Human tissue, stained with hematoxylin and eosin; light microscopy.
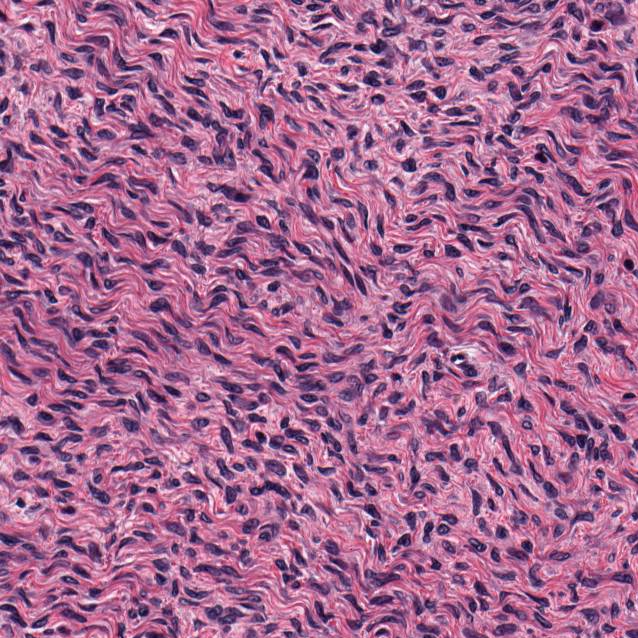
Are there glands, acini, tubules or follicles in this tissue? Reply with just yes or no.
No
